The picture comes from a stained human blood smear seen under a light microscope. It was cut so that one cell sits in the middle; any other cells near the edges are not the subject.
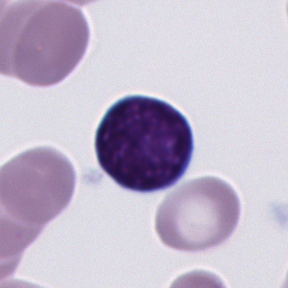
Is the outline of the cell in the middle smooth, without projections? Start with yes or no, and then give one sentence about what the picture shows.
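Yes. The cell has a round, smooth outline.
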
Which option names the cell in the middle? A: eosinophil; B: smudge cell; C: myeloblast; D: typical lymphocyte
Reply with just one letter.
D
